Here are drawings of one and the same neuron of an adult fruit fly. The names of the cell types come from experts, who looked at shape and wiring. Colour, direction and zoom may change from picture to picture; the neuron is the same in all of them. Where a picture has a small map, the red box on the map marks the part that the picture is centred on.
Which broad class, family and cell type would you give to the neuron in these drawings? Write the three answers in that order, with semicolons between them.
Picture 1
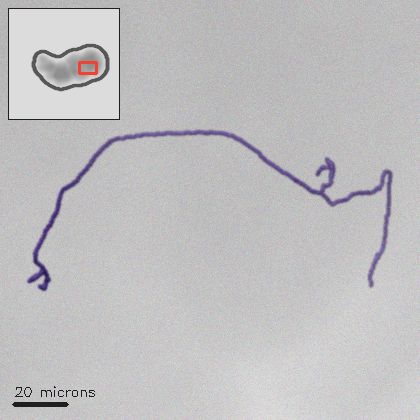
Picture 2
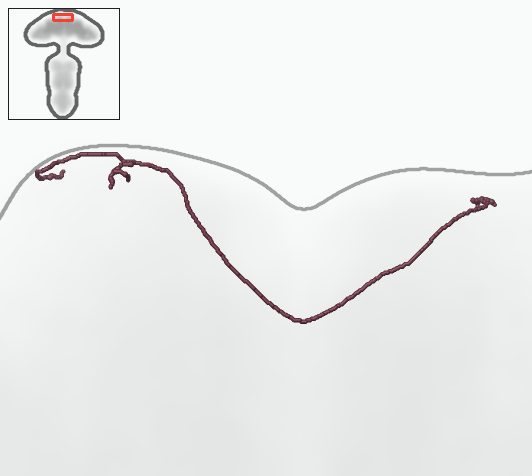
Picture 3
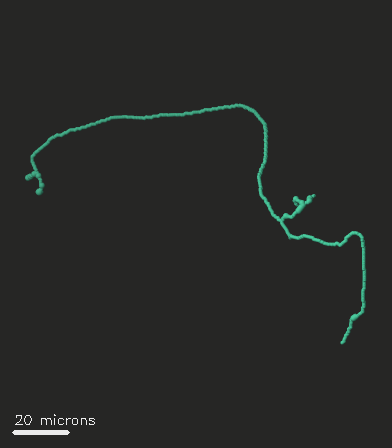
sensory neuron entering the brain; class olfactory; ORN_DA4l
